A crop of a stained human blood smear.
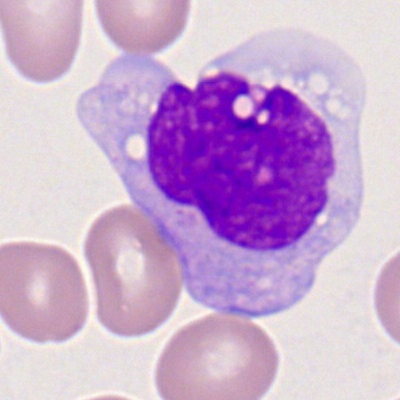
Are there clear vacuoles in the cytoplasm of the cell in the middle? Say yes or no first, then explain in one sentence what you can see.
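Yes. Several small, clear, round vacuoles lie in the upper part of the cell near the nucleus.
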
